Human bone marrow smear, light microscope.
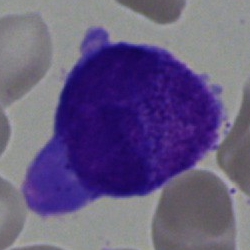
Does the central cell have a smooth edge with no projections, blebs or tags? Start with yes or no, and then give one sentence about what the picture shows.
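No. A large rounded bleb of cytoplasm bulges out from the lower left of the cell.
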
